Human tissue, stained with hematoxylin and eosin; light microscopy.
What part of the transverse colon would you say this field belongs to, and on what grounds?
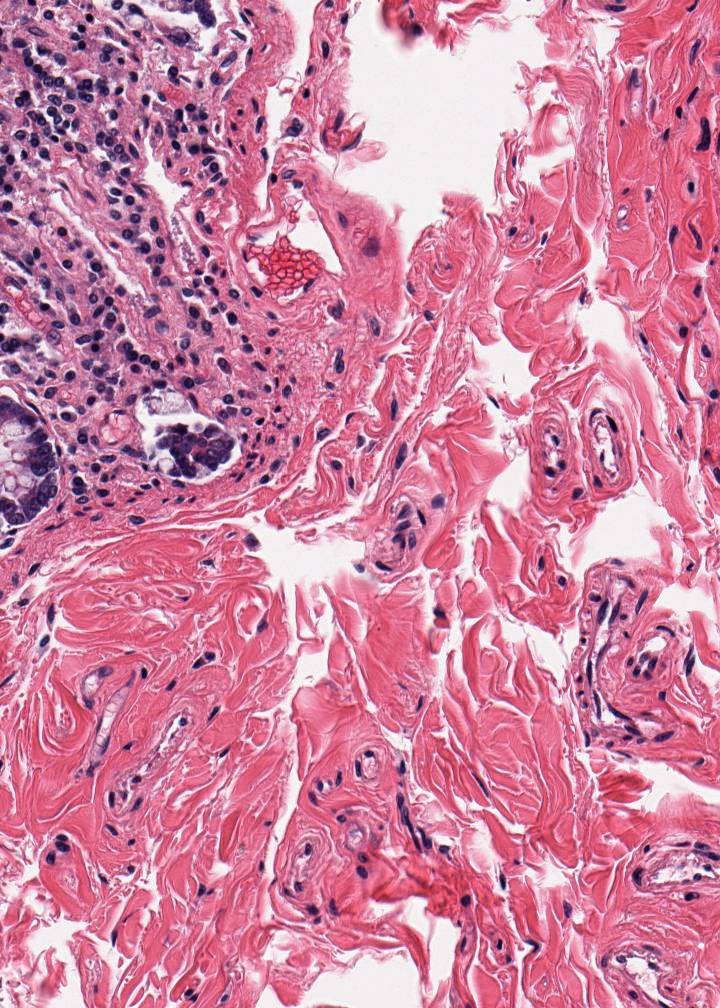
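Submucosa. Most of field: thick, wavy, eosinophilic collagen bundles with scattered spindle-shaped nuclei.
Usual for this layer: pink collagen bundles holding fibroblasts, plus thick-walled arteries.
Right side: several small vessels, thick walls, narrow lumens, within the collagen. Upper left corner: densely cellular region, stroma crowded with small round dark nuclei.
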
